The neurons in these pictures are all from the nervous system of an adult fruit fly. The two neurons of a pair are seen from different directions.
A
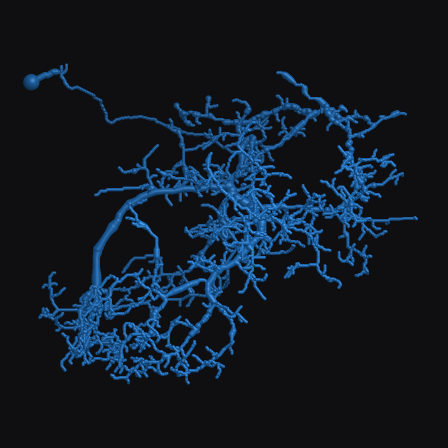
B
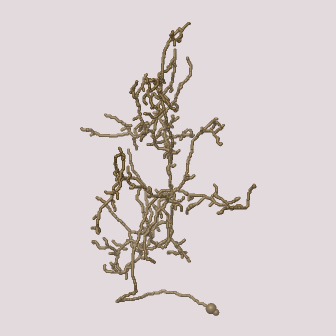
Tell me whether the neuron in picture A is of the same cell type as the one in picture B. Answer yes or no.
no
